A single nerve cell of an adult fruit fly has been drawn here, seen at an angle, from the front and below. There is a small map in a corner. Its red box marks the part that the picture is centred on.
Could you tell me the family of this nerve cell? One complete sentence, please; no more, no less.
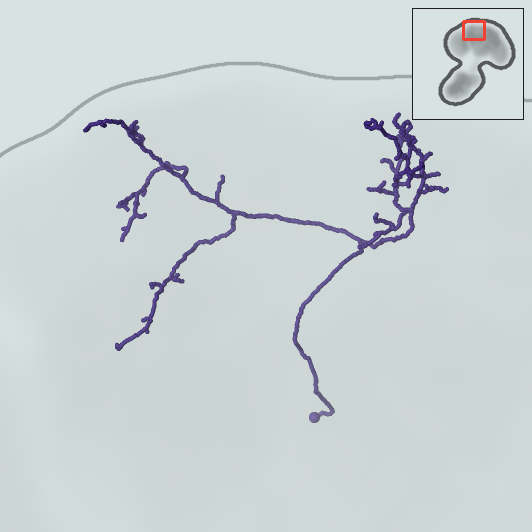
As for family, the nerve cell falls under hemilineage DM4_dorsal.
